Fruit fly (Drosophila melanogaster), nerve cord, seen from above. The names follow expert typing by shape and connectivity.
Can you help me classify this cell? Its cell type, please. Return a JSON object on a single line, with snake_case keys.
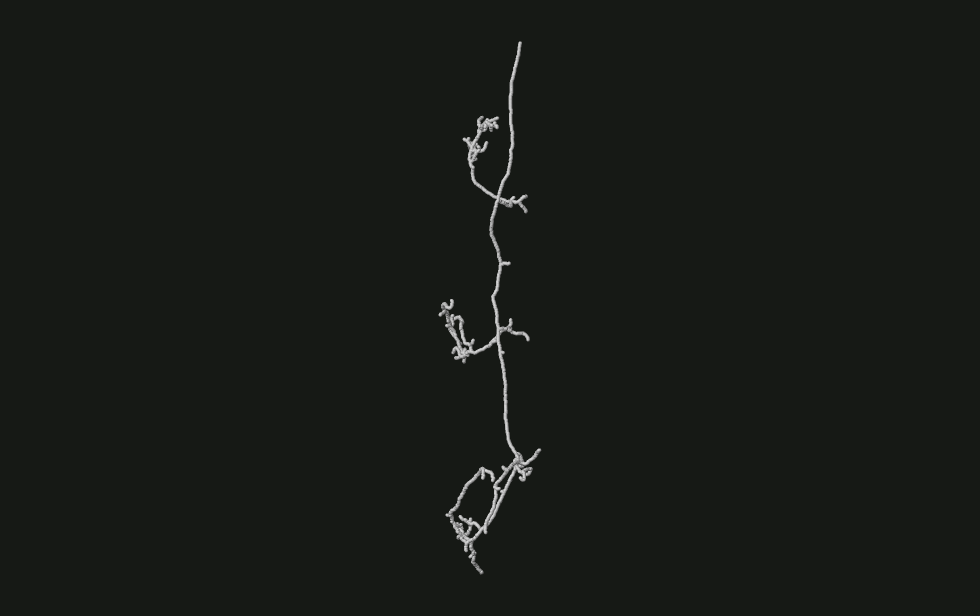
{"cell_type": "DNg95"}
